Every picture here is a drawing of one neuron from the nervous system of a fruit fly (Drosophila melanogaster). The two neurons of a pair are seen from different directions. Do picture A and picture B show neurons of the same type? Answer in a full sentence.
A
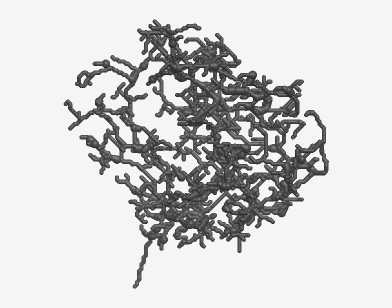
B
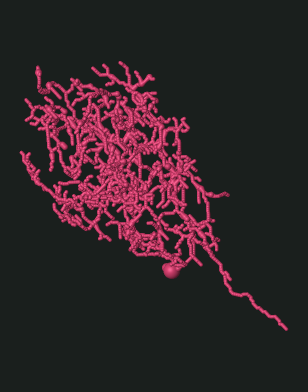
They are of the same cell type.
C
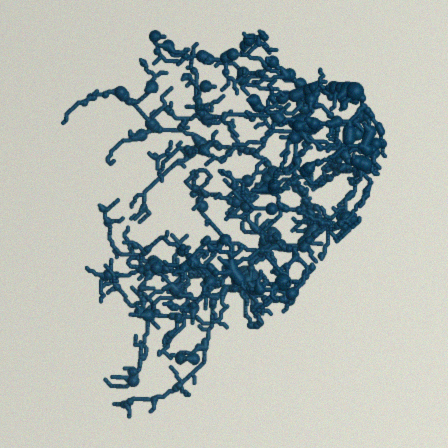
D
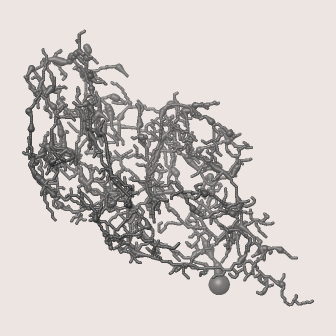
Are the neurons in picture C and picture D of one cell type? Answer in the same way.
They are of the same cell type.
